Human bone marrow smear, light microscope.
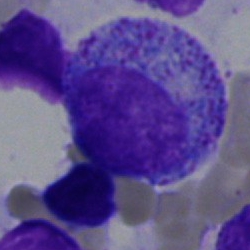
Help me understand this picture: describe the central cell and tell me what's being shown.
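First, a round outline, smooth all the way around. The nucleus is off-centre, sitting toward the lower left. Its chromatin looks finely granular and evenly spread, rather than coarsely clumped. On the upper right side of the nucleus there's a broad crescent of pale bluish cytoplasm. It's a promyelocyte.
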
